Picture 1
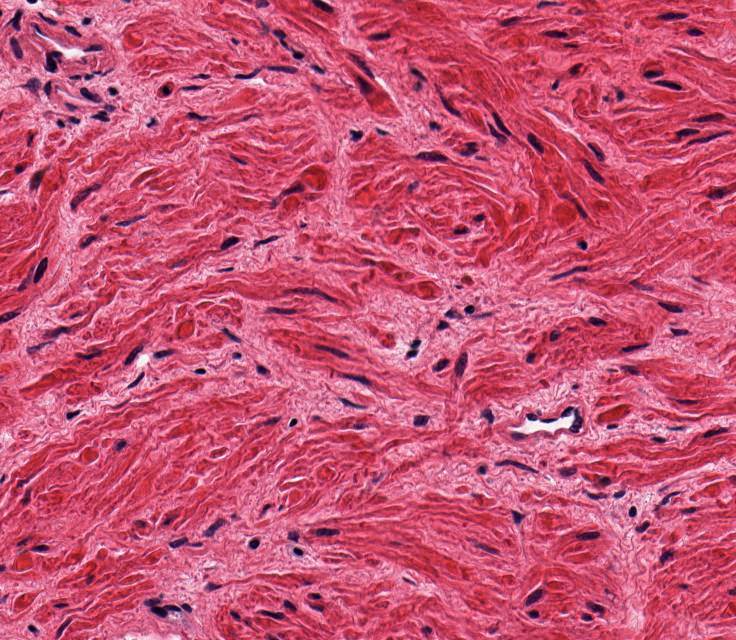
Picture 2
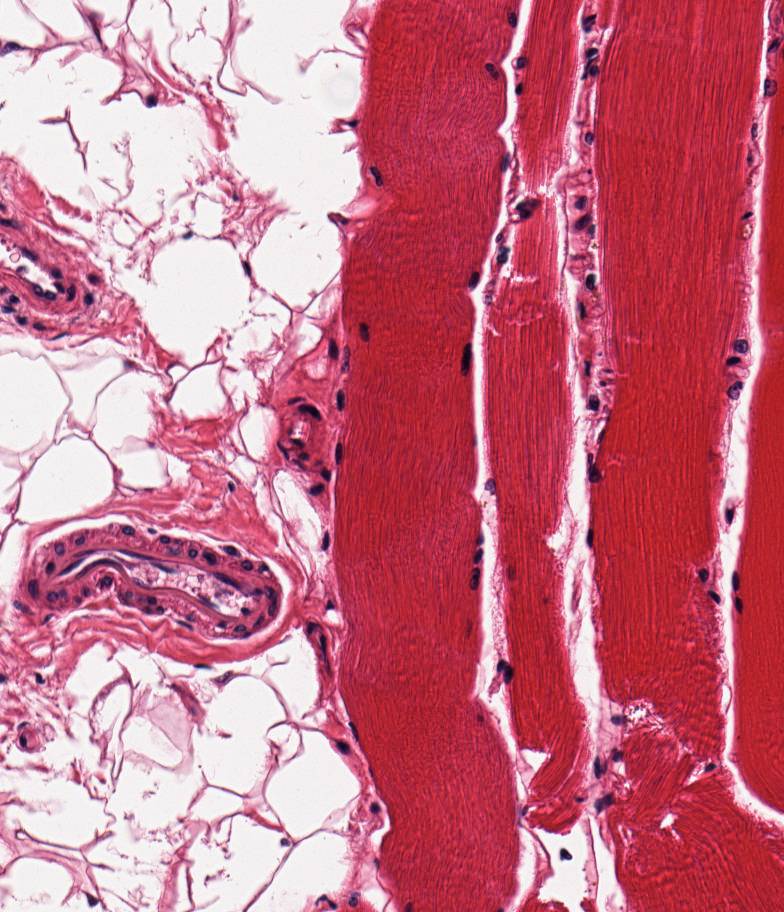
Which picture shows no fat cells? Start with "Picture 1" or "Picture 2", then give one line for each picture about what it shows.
Picture 1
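In picture 1: No fat cells are present in the field.
In picture 2: The adipocytes appear as large empty polygonal spaces outlined by thin pink membranes.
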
